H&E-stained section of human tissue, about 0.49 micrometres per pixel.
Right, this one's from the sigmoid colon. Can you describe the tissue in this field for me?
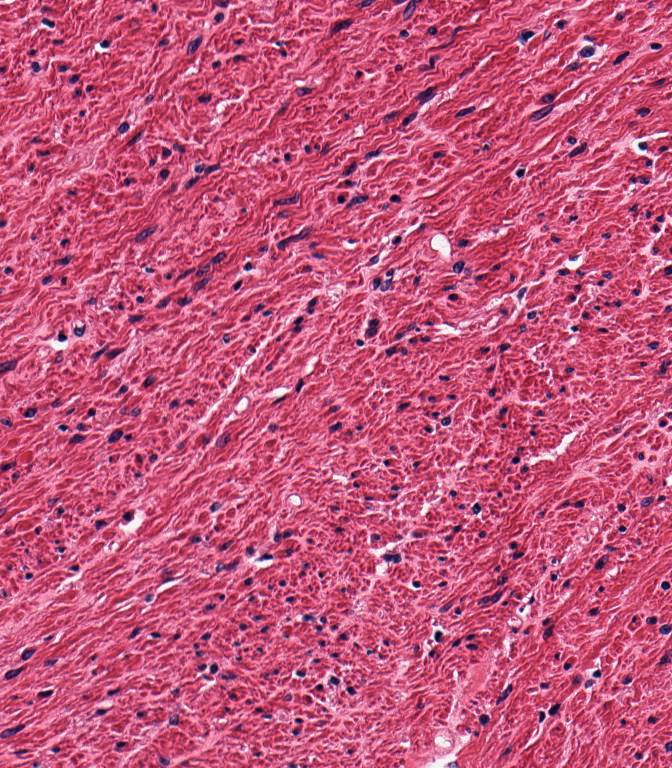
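Field: densely packed, strongly eosinophilic fibres throughout, uninterrupted. Fibres seen lengthwise: finely wavy outline. No epithelium, glands or ducts anywhere. Between fibres, only small capillary-sized clear spaces; no large vessel.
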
